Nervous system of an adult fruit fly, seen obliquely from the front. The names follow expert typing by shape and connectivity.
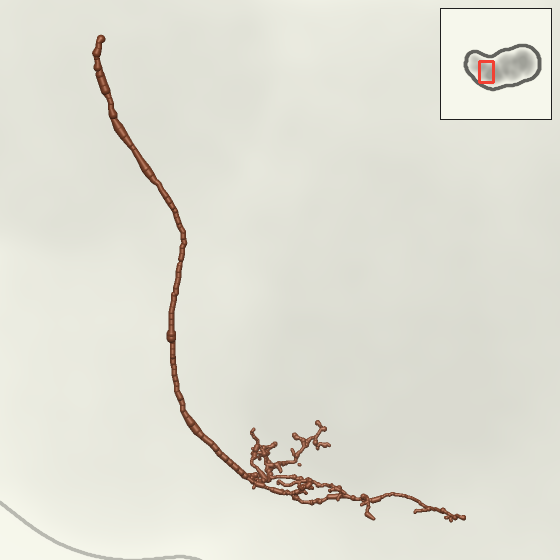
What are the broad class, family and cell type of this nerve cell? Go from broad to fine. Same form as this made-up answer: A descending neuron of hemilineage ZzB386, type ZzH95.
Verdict: A sensory neuron entering the nerve cord of class mechanosensory tactile, type SNta12.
